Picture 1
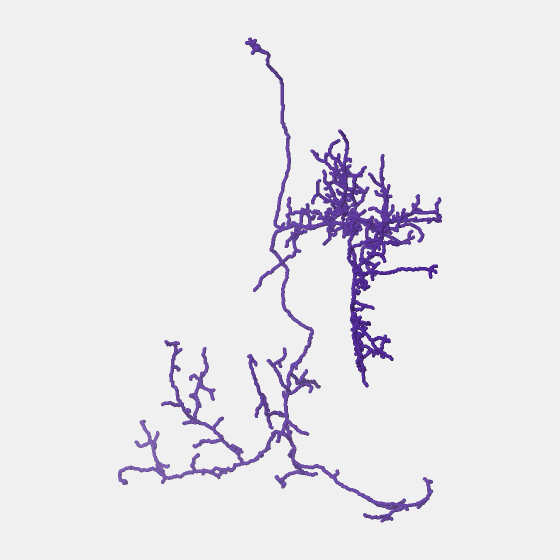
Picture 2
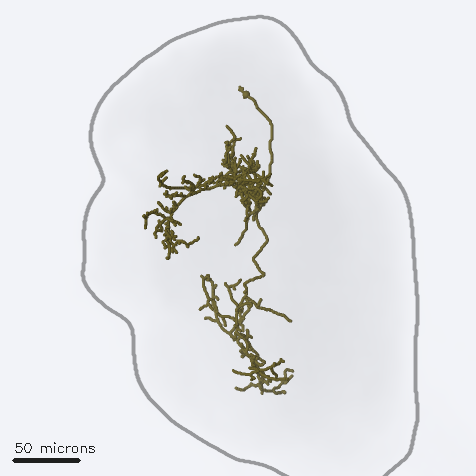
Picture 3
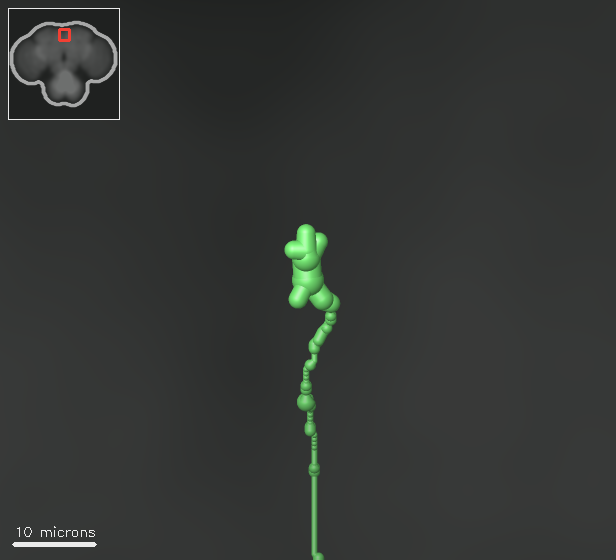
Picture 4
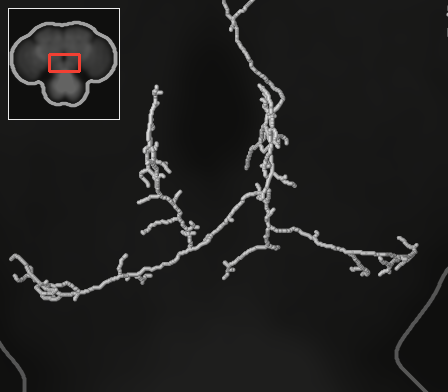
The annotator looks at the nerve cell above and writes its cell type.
CL214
